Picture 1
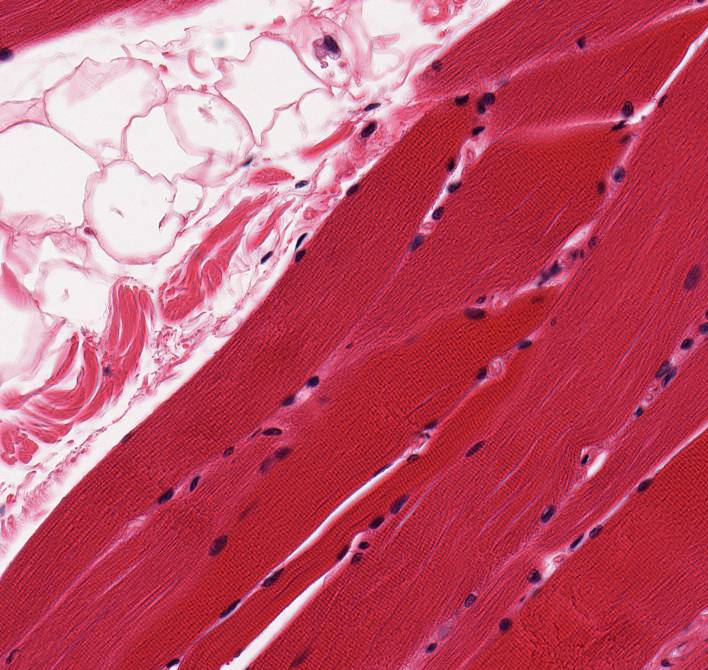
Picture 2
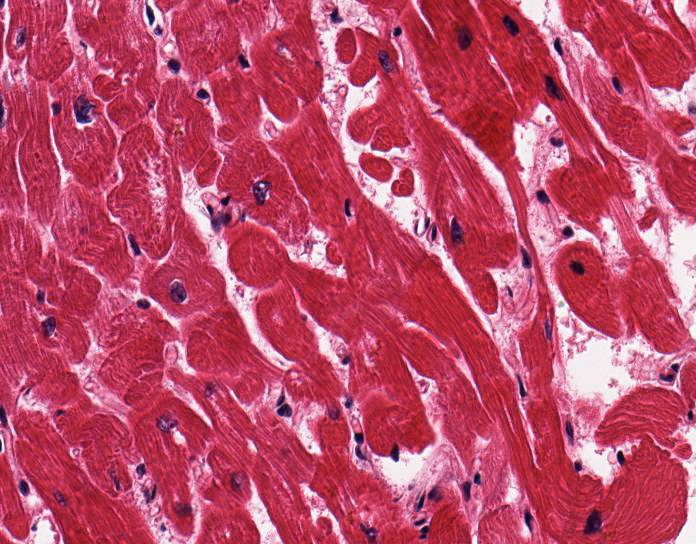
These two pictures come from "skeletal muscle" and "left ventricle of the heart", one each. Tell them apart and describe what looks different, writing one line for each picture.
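Picture 1 – skeletal muscle. The dark purple nuclei lie at the edges of the muscle fibres rather than in their centres.
Picture 2 – left ventricle of the heart. The muscle cell nuclei are oval and lie centrally within the fibres.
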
